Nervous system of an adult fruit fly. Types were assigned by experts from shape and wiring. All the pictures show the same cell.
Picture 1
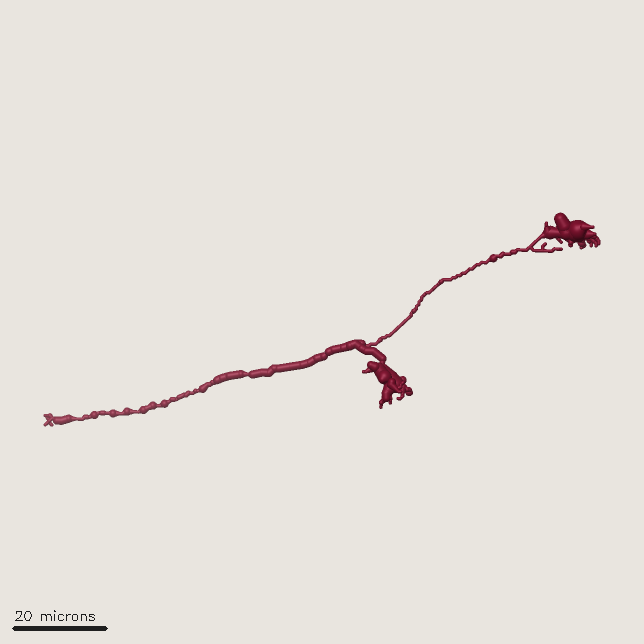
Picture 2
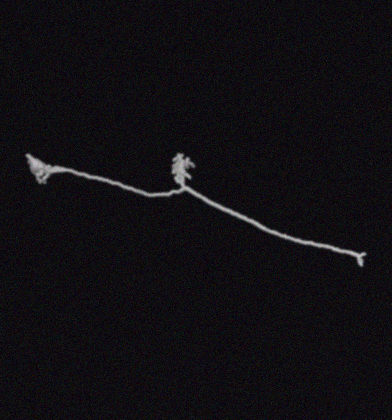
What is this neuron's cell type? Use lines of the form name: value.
cell type: T1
